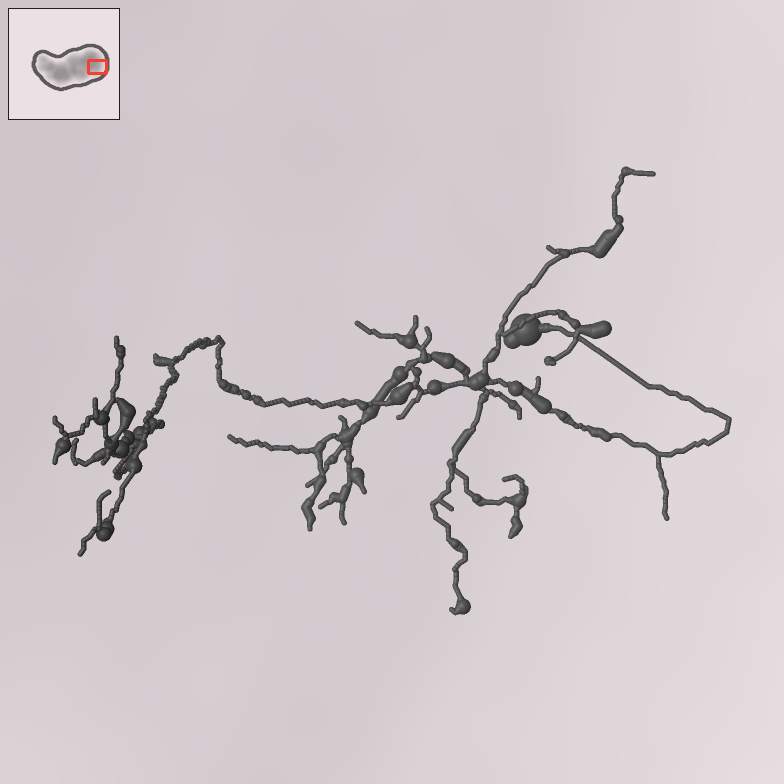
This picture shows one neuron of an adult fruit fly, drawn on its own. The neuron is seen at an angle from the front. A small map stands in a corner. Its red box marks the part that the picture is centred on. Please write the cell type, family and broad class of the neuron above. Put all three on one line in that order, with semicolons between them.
Tm37; Tm; optic-lobe intrinsic neuron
